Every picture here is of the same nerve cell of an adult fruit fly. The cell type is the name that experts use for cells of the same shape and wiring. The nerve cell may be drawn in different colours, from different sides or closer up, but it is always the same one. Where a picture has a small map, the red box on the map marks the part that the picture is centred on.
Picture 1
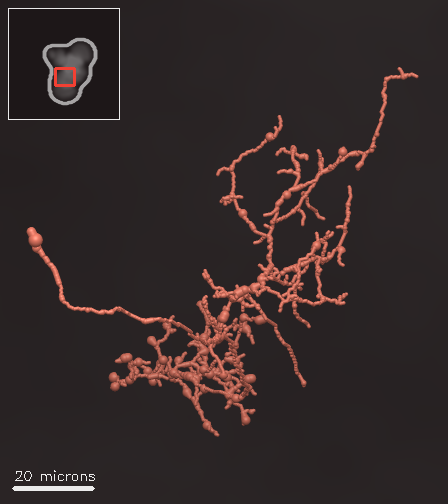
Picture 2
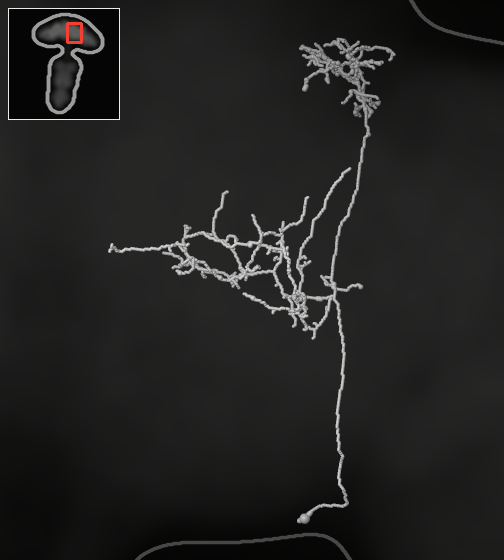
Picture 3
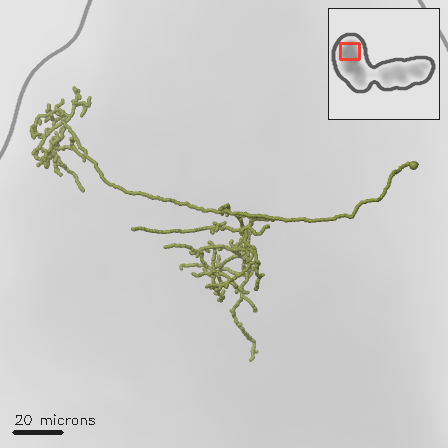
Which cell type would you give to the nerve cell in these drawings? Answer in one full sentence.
Cell type AOTU061 is what this nerve cell is.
